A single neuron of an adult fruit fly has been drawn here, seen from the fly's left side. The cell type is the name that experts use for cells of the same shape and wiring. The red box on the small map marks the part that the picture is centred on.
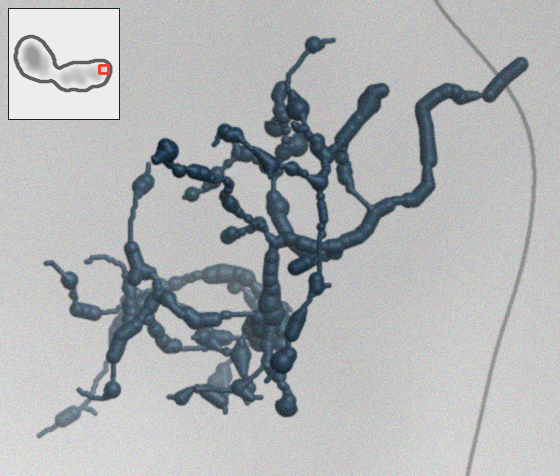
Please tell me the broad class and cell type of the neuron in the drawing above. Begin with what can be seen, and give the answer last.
The drawing shows no cell body. In this view it is about as wide as it is tall. It is a sensory neuron entering the nerve cord. The cell type is SNxx09.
